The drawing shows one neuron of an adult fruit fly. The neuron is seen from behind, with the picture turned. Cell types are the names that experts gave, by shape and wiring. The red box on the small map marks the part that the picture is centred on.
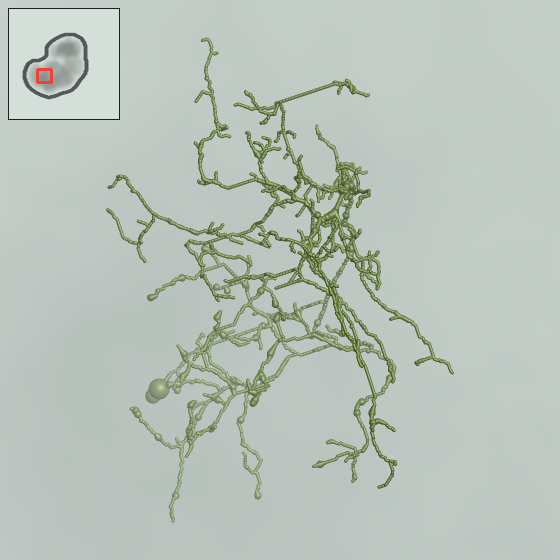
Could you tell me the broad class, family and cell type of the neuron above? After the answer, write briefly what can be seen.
Its broad class is central-brain intrinsic neuron. Its family is hemilineage LALa1_anterior. The cell type is WED015. In this view it is taller than it is wide.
